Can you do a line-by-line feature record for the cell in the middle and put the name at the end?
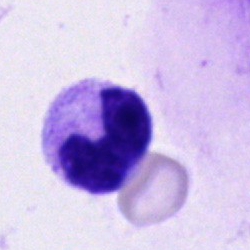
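Outline: round and smooth
Nucleus: deeply indented, notch opening toward the upper left
Position: nucleus mainly in the lower and right part of the cell
Nucleoli: none visible
Name: band neutrophil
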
